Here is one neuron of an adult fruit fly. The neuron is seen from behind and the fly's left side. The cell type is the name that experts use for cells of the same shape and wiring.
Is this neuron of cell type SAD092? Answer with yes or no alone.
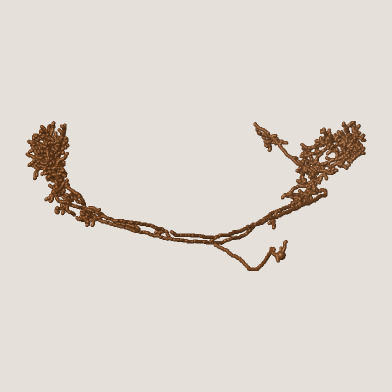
no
